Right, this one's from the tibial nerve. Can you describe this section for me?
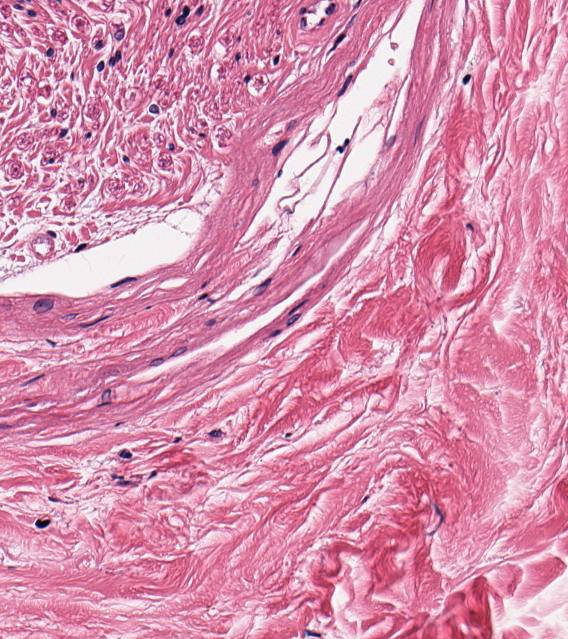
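Within the curved band, nuclei are dark, thin and elongated, lying parallel to the band's layers. Dense, wavy pink collagen bundles fill the right and lower parts of the field. In the dense collagen of the right half, nuclei are sparse and scattered. No epithelium or fat cells are present anywhere in the field.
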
